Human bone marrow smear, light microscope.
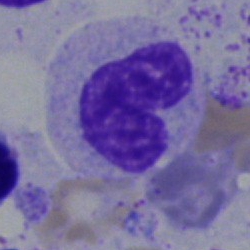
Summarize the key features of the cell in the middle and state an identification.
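The nucleus is kidney-shaped, with a deep notch on its right side. Its chromatin is dark purple and patchy, lighter areas lying between denser clumps. Pale grey-blue cytoplasm holds fine, faint lilac granules. The cell is a band neutrophil.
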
